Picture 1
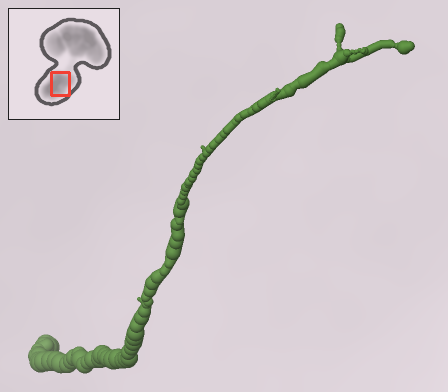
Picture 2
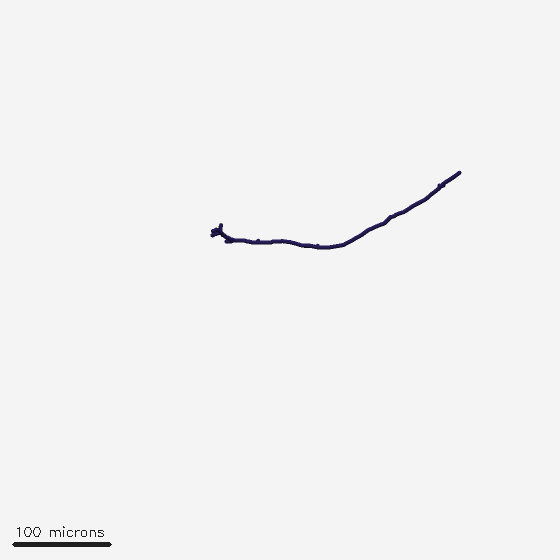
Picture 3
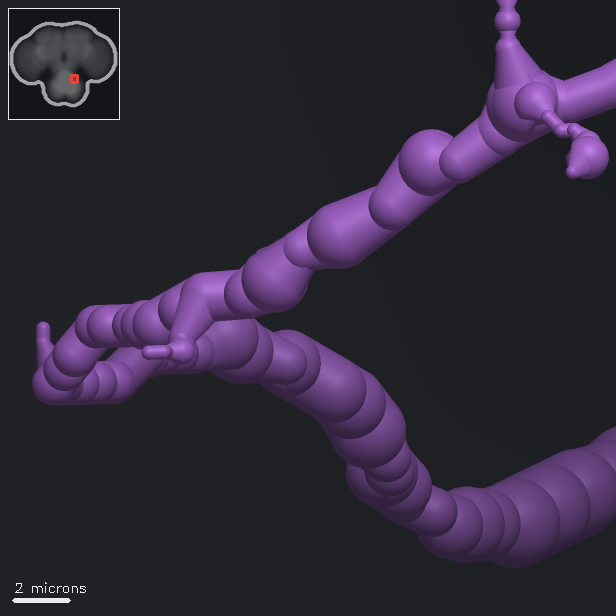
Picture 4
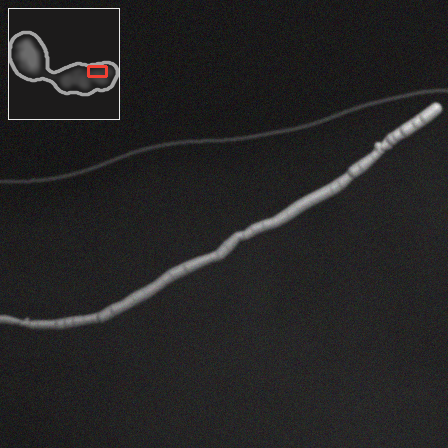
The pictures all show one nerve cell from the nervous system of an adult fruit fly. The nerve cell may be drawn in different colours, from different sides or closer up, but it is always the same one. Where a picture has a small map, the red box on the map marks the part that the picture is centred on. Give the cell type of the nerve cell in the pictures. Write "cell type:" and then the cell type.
cell type: SNpp34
